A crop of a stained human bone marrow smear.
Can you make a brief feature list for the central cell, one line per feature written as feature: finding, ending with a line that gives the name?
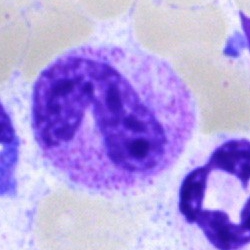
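Outline: round, smooth
Nuclear shape: thick curved band bent into an upside-down U, pale notch entering from below
Chromatin: coarse, clumped, with darker patches within the nucleus
Vacuoles: none in the cytoplasm
Cell type: band neutrophil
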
